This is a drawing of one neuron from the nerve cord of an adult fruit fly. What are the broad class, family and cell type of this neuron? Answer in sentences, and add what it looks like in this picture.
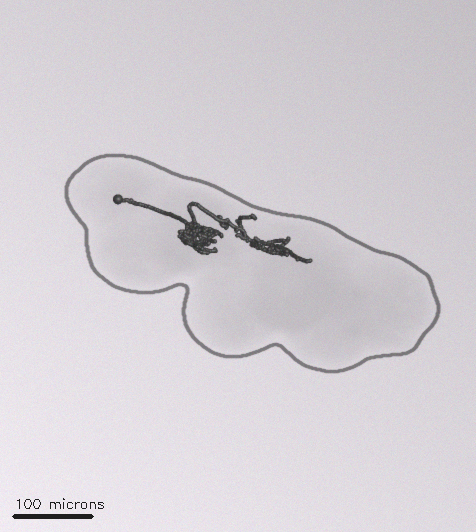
It is a nerve-cord intrinsic neuron. The family is hemilineage 06A. The cell type is IN06A052. From left to right in the picture it spans about 250 microns. As drawn here it is more than twice as wide as it is tall.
